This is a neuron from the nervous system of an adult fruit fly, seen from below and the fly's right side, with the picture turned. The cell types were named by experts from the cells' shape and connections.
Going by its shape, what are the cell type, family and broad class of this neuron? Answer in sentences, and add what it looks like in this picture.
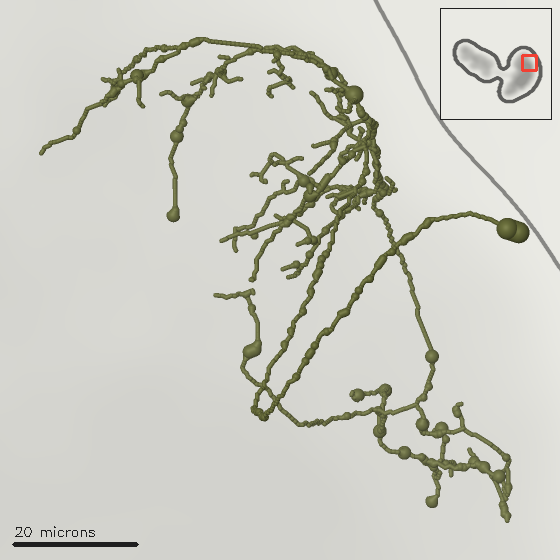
Its cell type is LHAV5a2_b. Its family is hemilineage VPNl&d1_dorsal. It is a central-brain intrinsic neuron. The cell body is on the right of the picture. From top to bottom in the picture it spans about 80 microns. The picture shows dozens of branch ends.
